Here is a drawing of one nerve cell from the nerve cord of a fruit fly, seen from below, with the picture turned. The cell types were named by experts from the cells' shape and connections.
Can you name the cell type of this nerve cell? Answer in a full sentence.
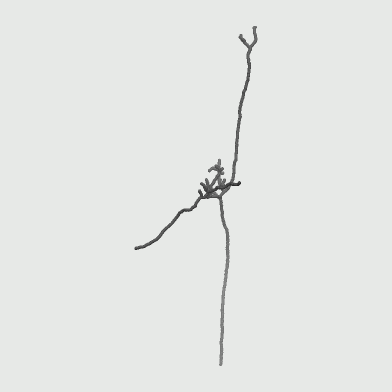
The cell type is SApp04.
